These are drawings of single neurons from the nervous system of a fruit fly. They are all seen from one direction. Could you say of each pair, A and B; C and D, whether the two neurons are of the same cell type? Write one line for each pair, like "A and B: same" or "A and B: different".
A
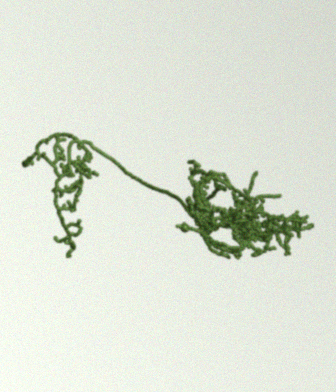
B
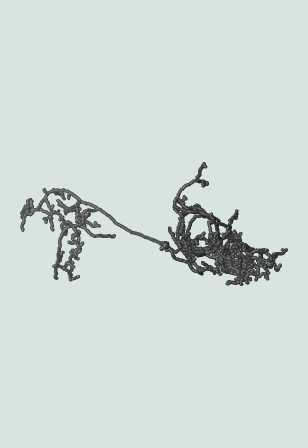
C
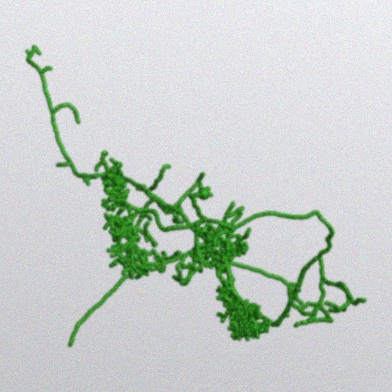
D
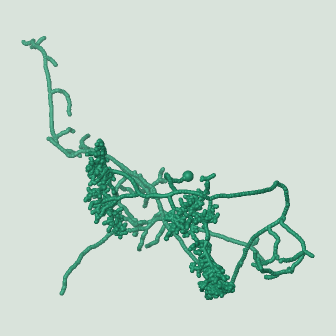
A and B: same
C and D: same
